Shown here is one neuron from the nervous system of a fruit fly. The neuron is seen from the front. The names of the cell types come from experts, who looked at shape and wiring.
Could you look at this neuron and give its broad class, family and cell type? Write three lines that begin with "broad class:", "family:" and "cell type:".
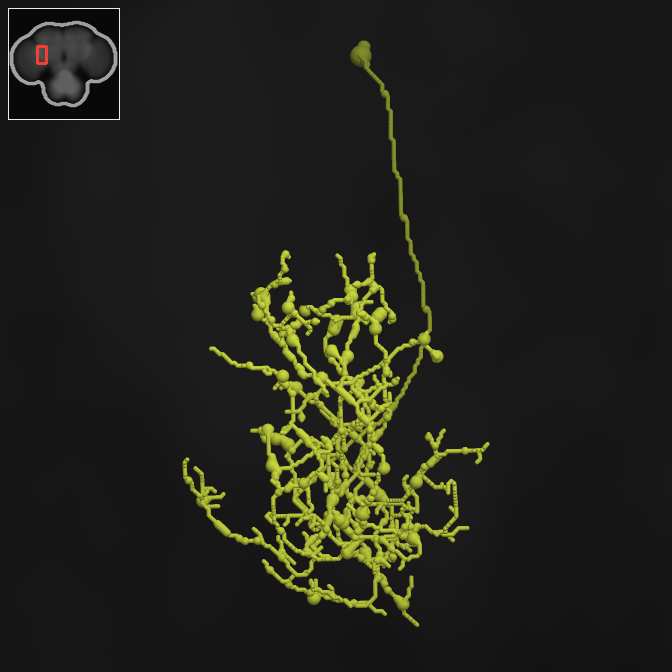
broad class: central-brain intrinsic neuron
family: hemilineage VLPp1
cell type: AVLP550_a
